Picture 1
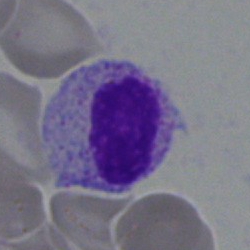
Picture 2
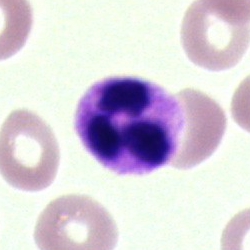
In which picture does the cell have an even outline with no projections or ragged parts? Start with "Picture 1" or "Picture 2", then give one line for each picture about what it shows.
Picture 2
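In picture 1: A small pointed projection sticks out from the right edge of the cell.
In picture 2: The cell outline is round and smooth.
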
